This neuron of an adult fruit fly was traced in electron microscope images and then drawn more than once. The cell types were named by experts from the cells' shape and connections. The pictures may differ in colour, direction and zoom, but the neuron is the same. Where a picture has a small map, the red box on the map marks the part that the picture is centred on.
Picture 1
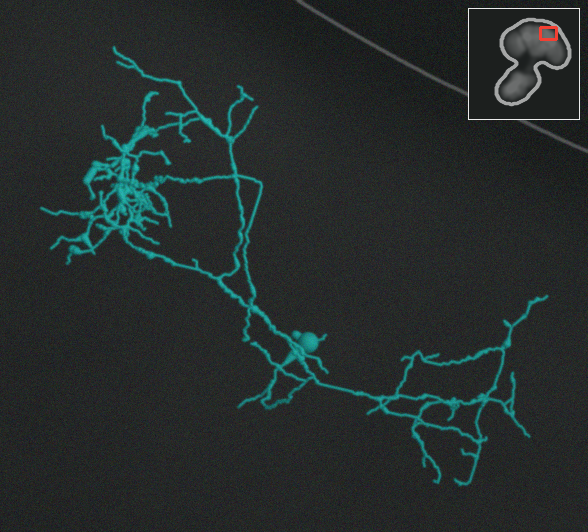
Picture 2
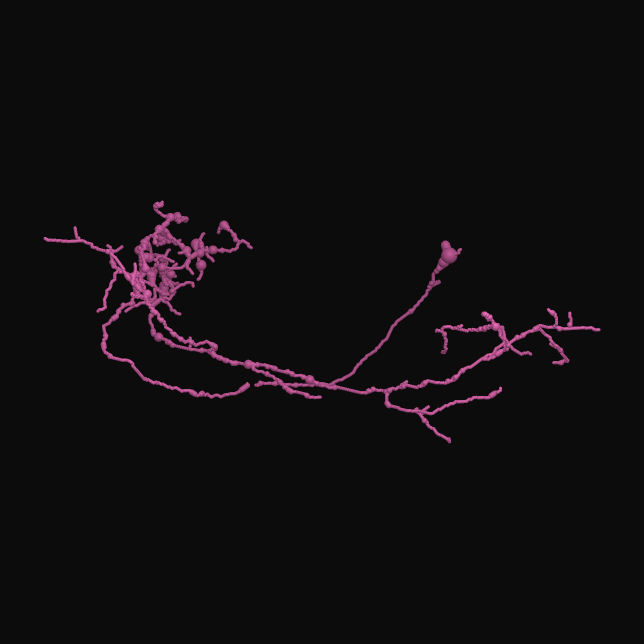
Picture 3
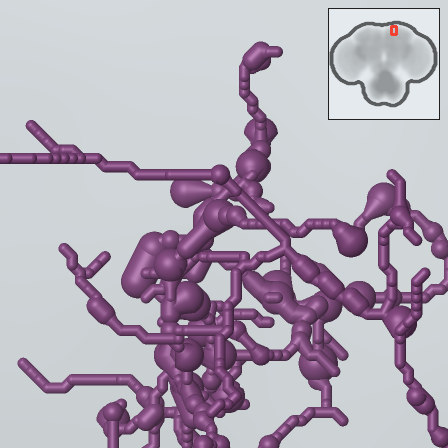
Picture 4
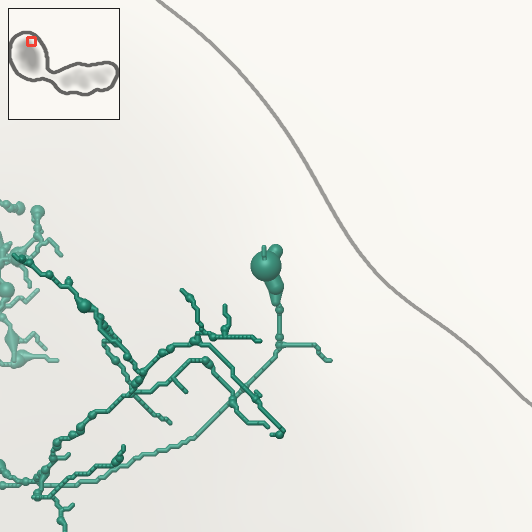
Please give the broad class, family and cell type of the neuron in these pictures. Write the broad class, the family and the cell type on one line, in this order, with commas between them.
central-brain intrinsic neuron, hemilineage VLPd&p1_posterior, SIP051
